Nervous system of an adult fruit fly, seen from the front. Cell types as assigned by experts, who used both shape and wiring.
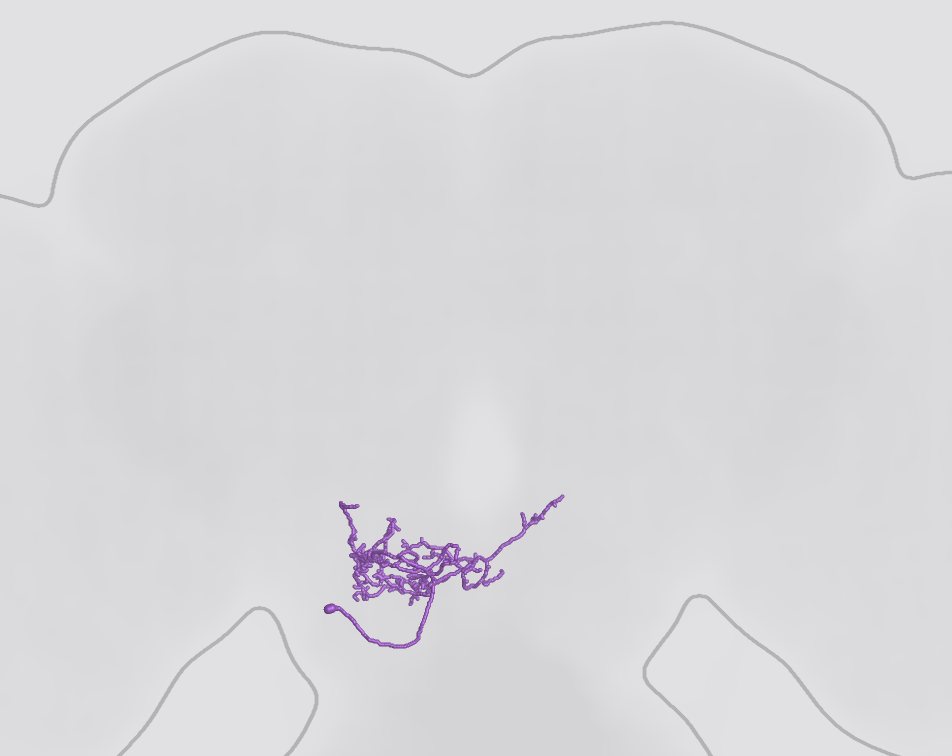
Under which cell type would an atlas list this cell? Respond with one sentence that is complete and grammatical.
A cell of type GNG352 is what this neuron is.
